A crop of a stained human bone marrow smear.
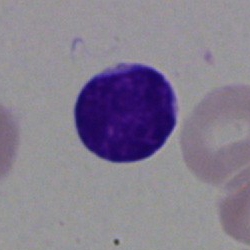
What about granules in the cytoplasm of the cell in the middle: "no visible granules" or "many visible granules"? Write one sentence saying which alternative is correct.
No granules can be seen in the cytoplasm of this cell.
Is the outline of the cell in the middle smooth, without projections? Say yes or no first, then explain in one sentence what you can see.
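Yes. The cell has a round, smooth outline.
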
